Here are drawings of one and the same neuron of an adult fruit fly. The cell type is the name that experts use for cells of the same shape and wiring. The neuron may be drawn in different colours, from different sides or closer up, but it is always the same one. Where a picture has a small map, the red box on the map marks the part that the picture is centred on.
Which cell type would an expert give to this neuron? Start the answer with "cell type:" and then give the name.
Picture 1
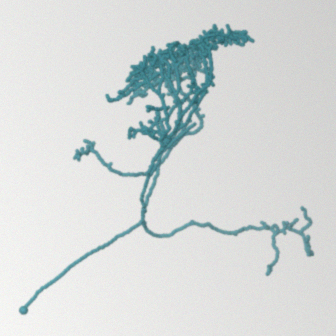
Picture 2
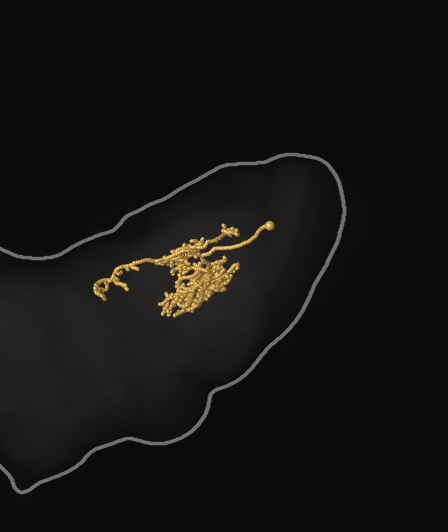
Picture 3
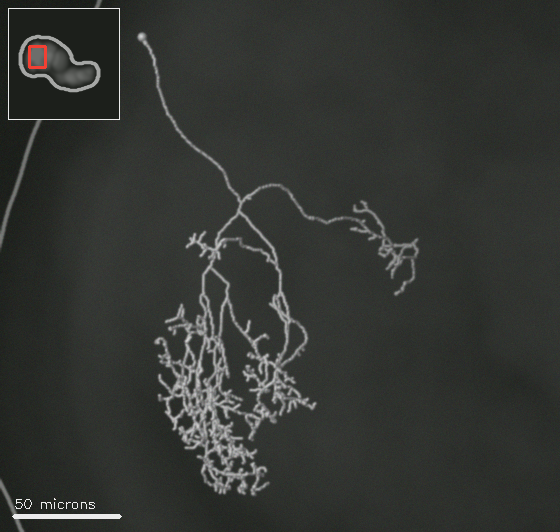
cell type: LC35a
